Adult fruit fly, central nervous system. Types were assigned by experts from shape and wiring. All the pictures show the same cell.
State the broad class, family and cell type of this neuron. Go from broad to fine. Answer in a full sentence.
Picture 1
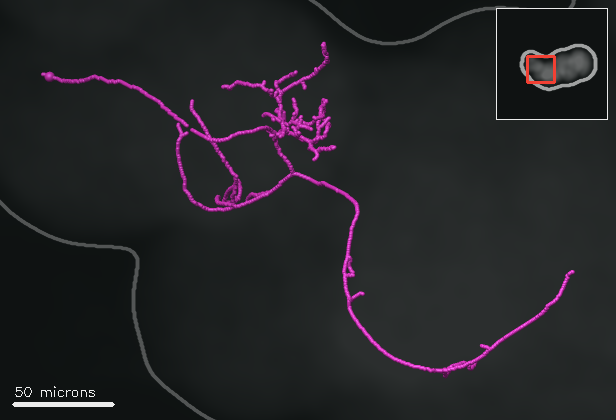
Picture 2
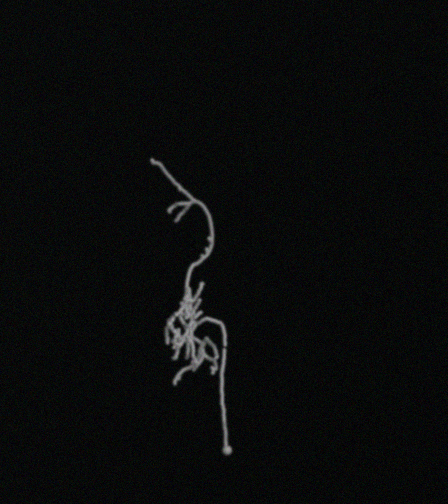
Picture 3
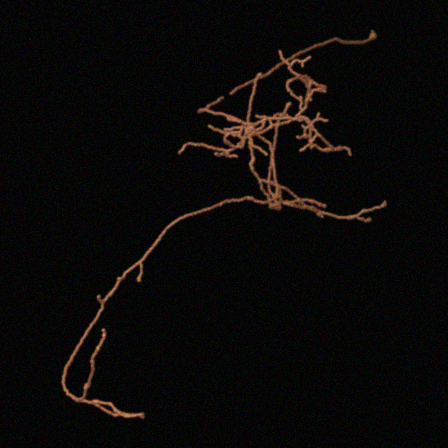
A nerve-cord intrinsic neuron of hemilineage 12B, type IN12B079_b.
